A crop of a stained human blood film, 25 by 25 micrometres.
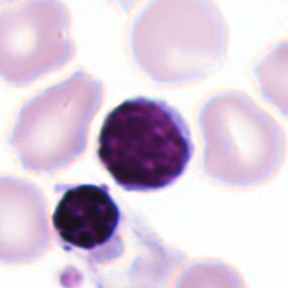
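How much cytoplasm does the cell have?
Scant cytoplasm, showing at most as a very thin rim around the nucleus.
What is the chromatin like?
Coarse and clumped, with dark purple masses separated by paler patches.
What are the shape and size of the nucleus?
Round in outline and about 8 micrometres across.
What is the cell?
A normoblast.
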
